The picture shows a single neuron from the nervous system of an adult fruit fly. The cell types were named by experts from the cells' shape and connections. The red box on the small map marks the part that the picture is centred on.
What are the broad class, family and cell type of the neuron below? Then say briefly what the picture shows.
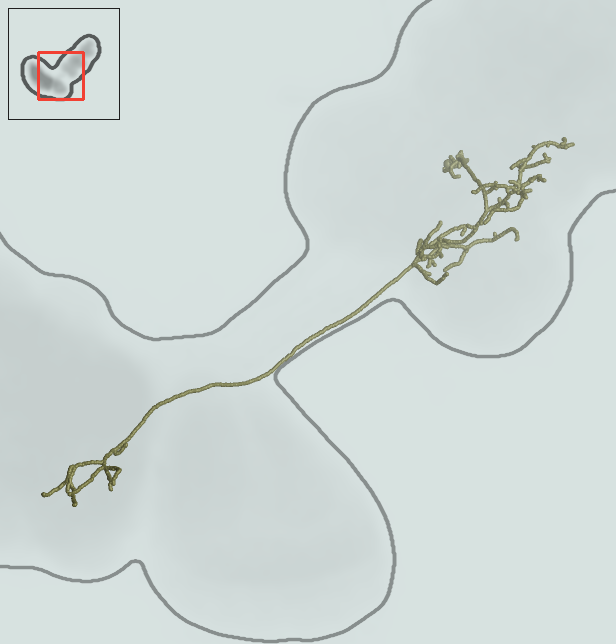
Its broad class is ascending neuron. Its family is hemilineage 12B. Its cell type is AN12B080. It runs through the neck, between the brain and the nerve cord. In this view it is wider than it is tall.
